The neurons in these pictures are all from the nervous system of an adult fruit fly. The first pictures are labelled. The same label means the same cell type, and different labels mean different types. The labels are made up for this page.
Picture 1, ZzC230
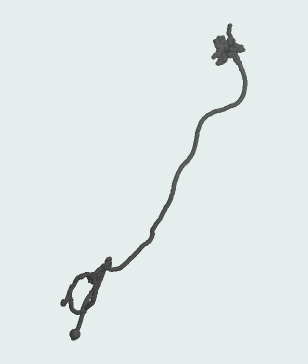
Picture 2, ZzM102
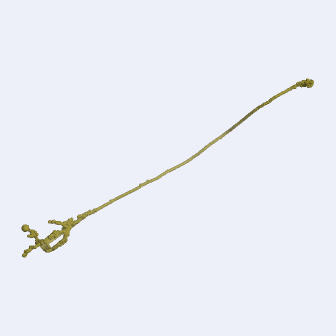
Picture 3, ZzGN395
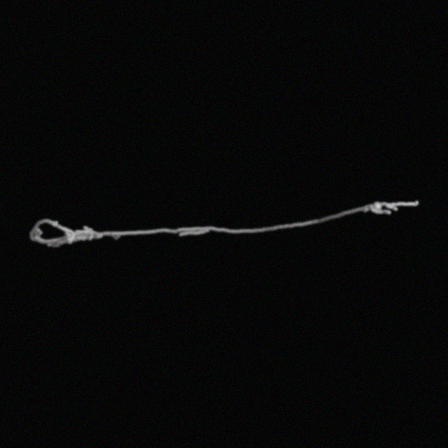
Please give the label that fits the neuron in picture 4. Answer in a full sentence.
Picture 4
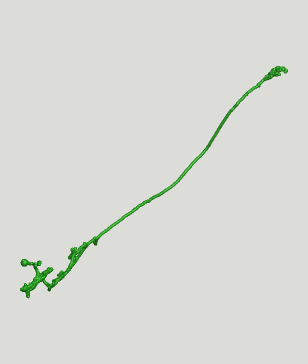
It belongs to ZzM102.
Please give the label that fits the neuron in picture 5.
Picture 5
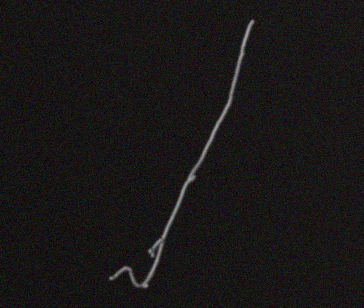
It belongs to ZzGN395.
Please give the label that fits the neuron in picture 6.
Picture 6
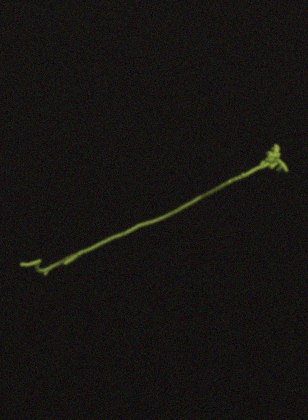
It belongs to ZzGN395.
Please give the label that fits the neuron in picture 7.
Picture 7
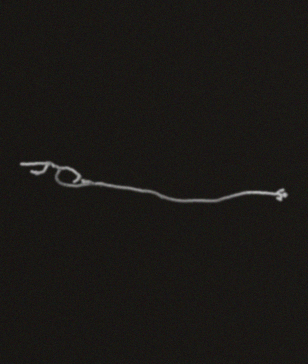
It belongs to ZzGN395.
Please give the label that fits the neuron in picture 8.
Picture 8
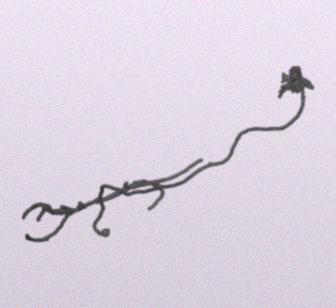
It belongs to ZzC230.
